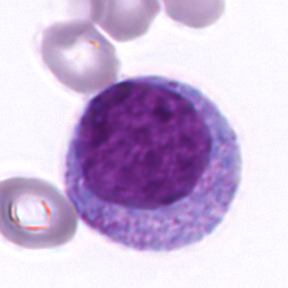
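Promyelocyte in the middle of the smear. Notice that its rim of cytoplasm is widest at the lower right. That cytoplasm holds many fine purple granules, yet no vacuoles are seen. Follow the surface all the way round: it shows no projections.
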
